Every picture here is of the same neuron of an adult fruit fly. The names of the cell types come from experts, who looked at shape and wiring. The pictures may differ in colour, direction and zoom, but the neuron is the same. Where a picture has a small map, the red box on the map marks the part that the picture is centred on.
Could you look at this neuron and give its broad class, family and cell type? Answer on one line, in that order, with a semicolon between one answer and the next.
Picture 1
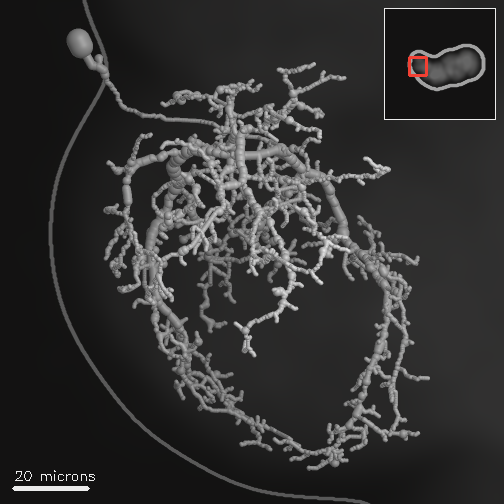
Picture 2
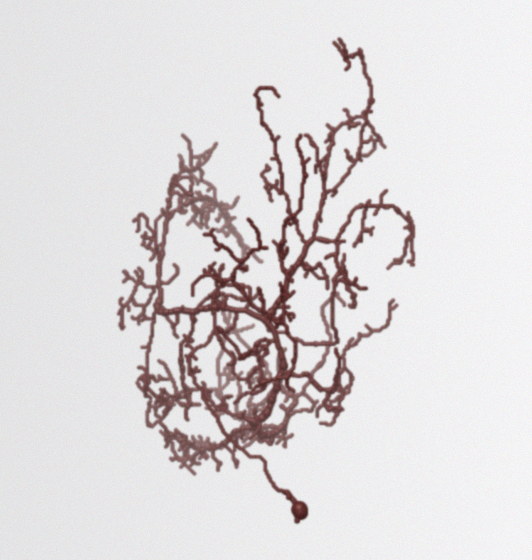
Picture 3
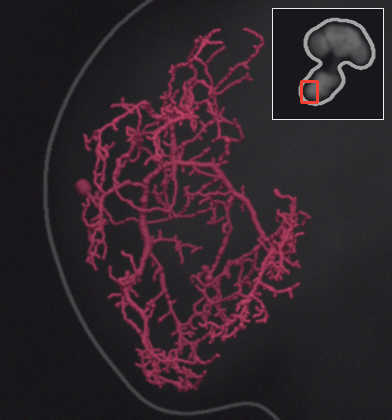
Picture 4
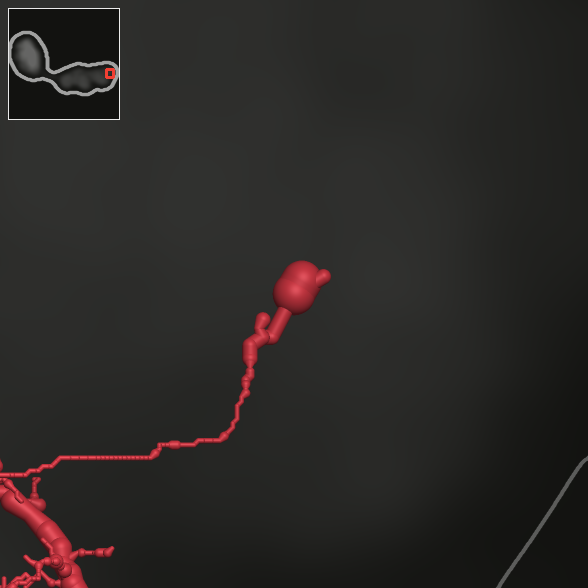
nerve-cord intrinsic neuron; hemilineage 20A.22A; IN20A.22A007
